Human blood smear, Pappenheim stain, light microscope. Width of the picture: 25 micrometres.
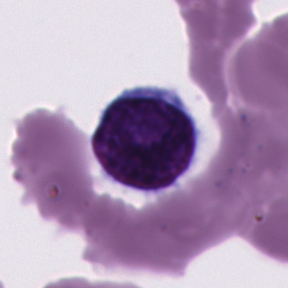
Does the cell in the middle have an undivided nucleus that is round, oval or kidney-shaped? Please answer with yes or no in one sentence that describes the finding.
Yes, the nucleus of this cell is one compact round, oval or kidney-shaped mass.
